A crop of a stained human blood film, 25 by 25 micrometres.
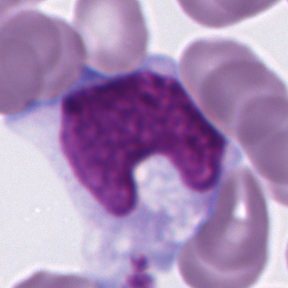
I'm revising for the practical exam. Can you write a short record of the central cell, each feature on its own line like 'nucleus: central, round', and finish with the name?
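Chromatin: finely mottled and lacy, not clumped into coarse dark blocks
Nucleus: horseshoe-shaped, notch opening downward
Granules: no coarse, distinctly coloured ones in the cytoplasm
Edge: irregular and angular rather than round
Type: monocyte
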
